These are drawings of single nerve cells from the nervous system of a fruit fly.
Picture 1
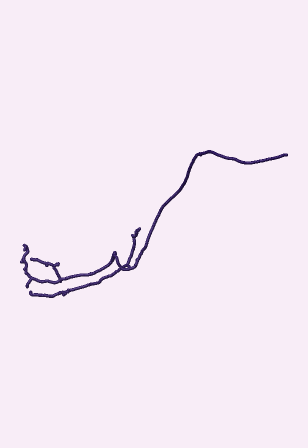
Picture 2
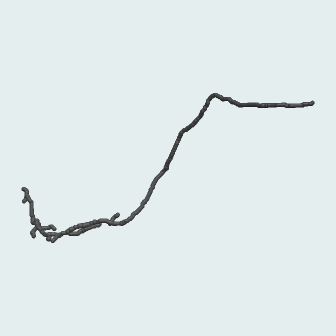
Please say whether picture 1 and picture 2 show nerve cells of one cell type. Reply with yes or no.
yes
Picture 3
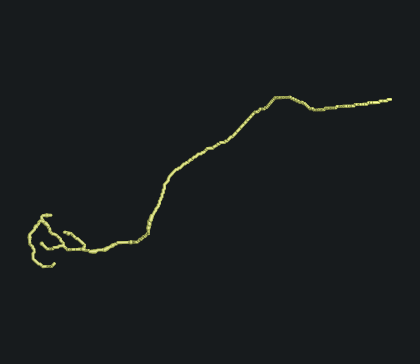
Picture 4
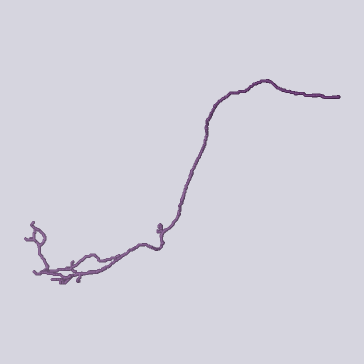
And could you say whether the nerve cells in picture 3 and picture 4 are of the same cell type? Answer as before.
no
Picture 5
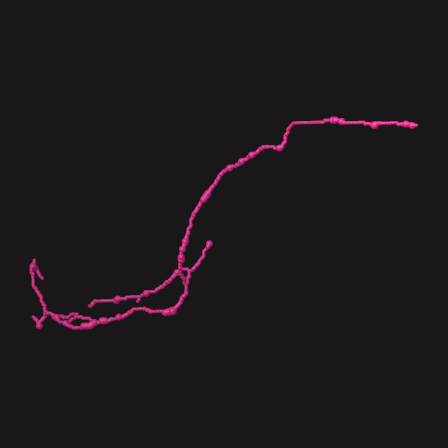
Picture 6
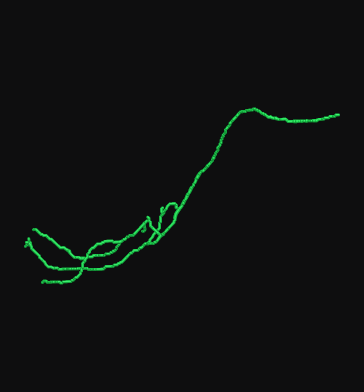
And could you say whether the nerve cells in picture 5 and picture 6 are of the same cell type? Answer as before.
yes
